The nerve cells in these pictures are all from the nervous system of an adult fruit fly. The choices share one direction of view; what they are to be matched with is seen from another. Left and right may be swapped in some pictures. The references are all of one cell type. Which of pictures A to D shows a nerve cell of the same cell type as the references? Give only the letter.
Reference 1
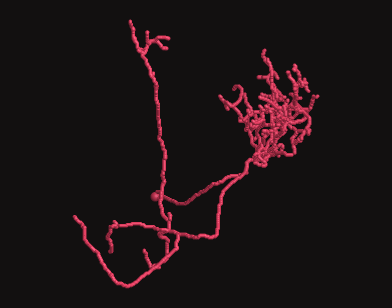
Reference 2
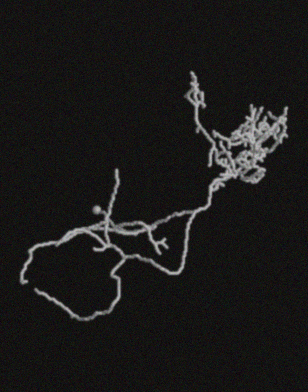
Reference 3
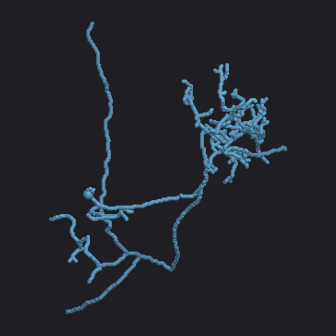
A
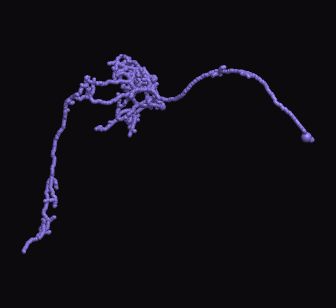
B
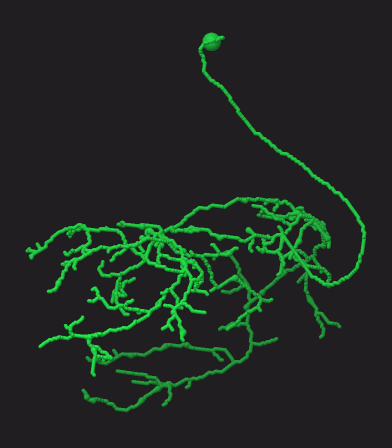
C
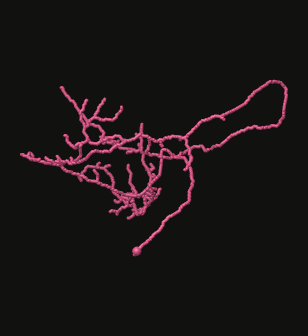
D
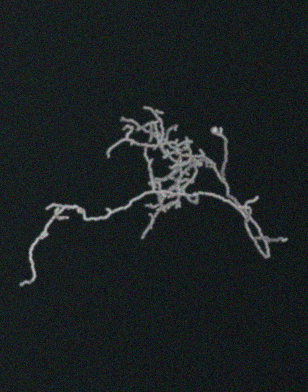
D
